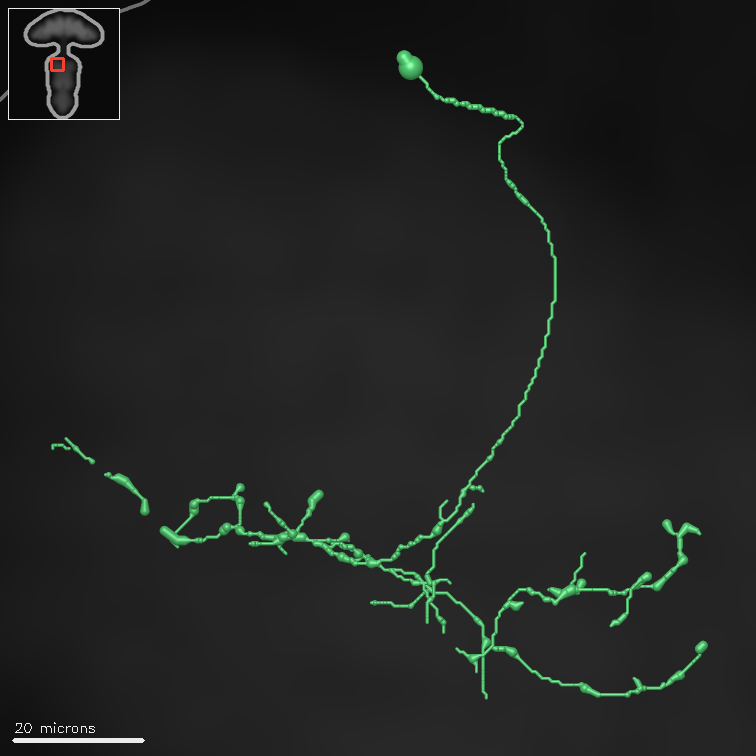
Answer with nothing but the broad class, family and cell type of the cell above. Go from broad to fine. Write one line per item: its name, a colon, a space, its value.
broad class: nerve-cord intrinsic neuron
family: hemilineage 09A
cell type: IN09A062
